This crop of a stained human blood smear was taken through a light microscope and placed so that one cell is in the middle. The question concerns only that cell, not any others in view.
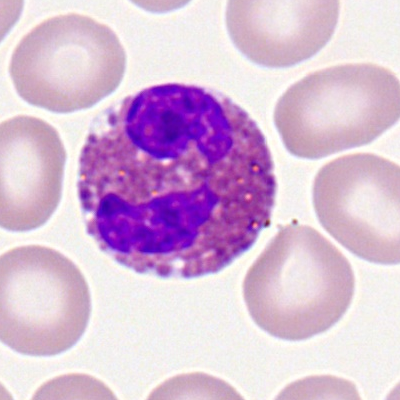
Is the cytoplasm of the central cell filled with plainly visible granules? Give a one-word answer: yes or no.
Yes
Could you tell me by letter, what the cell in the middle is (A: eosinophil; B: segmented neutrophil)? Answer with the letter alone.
A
